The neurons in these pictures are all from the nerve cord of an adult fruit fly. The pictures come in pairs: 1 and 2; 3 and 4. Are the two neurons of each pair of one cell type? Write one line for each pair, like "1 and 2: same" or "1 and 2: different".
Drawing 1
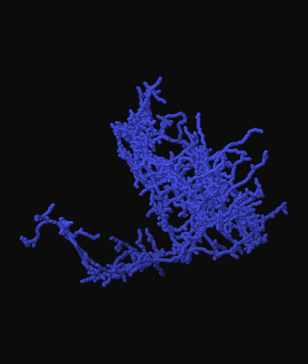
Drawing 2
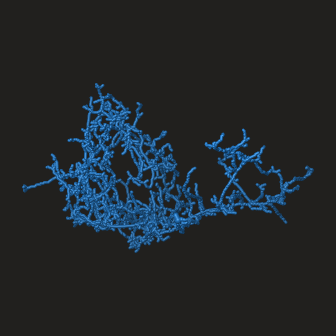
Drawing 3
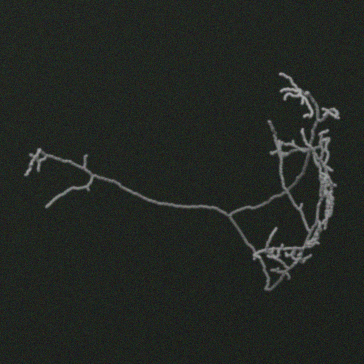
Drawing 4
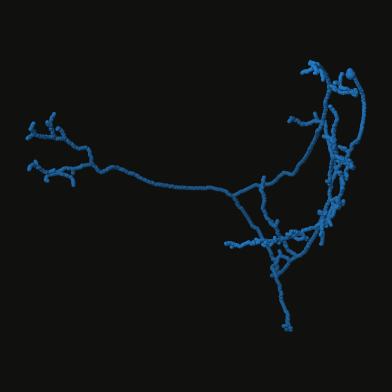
1 and 2: same
3 and 4: same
